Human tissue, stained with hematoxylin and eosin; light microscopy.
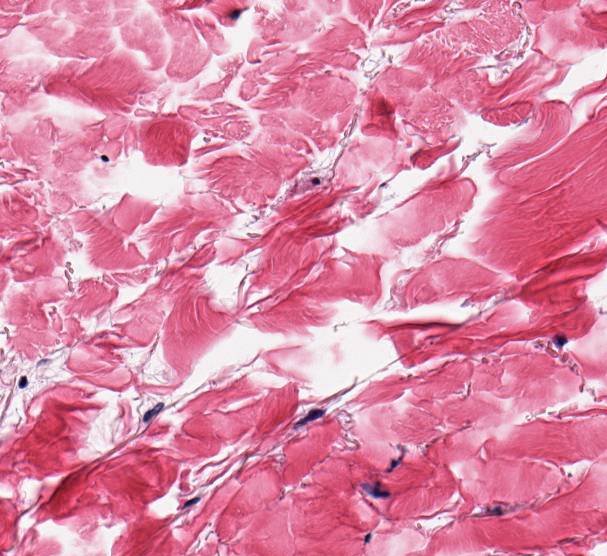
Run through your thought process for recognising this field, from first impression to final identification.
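Field: dermis. Eosinophilic fibres fill it, cut in mixed planes, some as rounded cross-sections, some lengthwise.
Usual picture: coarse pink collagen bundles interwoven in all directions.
Nuclei very sparse; the few present are small, dark, mostly elongated, in thin strands between fibres.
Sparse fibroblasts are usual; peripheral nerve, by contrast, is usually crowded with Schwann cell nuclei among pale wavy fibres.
Between fibres, only thin wispy strands of pale connective tissue.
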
